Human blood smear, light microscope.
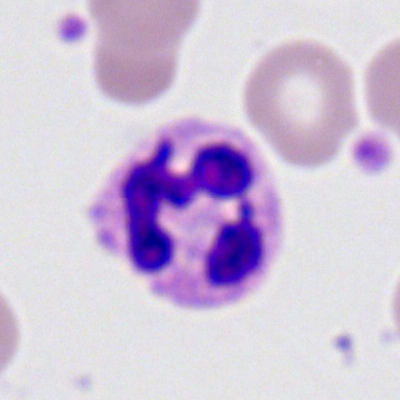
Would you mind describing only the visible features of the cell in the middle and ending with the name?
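Outline roughly round. Nucleus split into several separate lobes; no nucleoli visible. Cytoplasm with fine, faint granules. Cell: segmented neutrophil.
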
